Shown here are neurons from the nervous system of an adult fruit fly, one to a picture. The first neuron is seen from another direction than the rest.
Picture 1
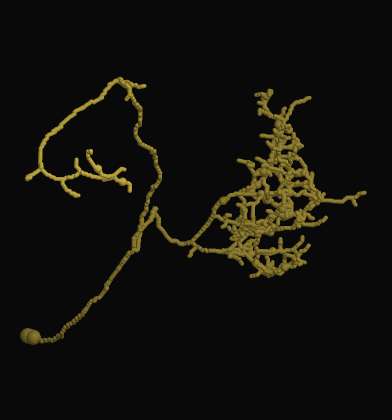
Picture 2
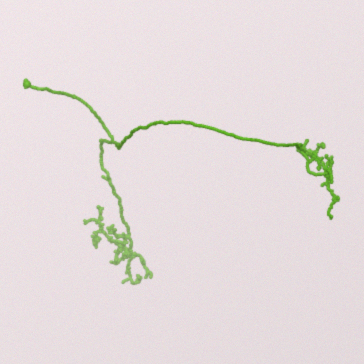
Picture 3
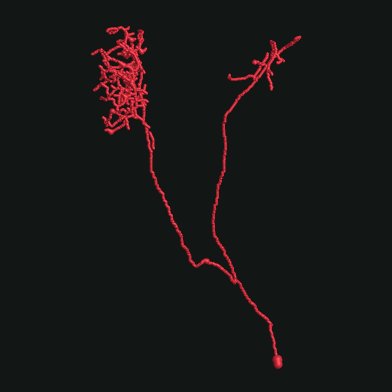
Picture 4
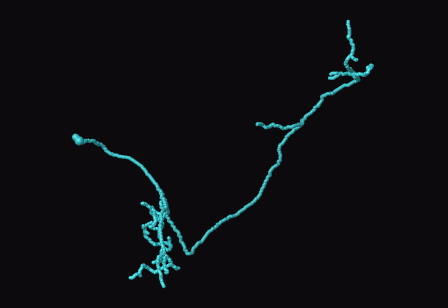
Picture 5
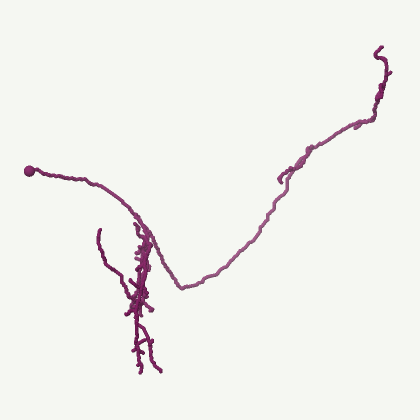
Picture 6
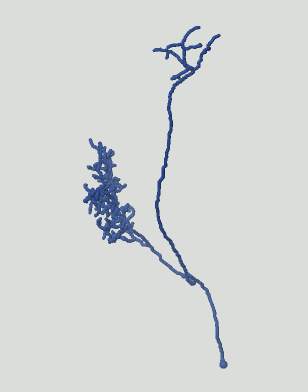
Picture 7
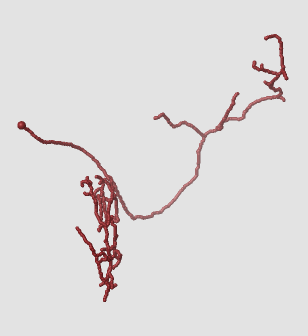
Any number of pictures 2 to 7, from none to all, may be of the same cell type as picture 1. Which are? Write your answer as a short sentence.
Picture 3 and picture 6 are of the same cell type.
